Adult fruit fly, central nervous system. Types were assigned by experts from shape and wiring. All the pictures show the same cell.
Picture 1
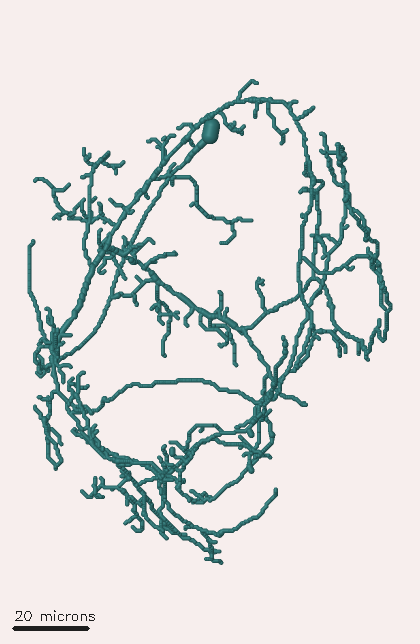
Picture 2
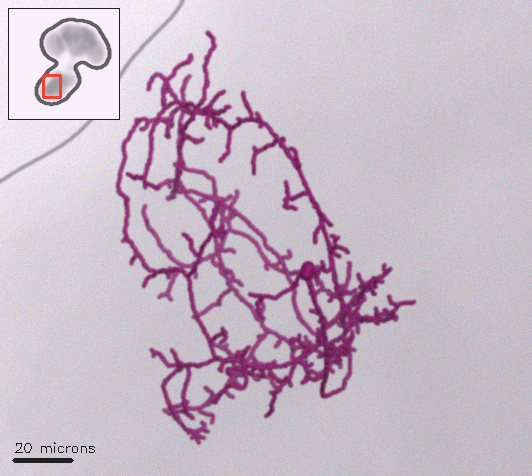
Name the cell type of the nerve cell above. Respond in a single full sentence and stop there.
The type assigned to this nerve cell is IN04B049_a.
